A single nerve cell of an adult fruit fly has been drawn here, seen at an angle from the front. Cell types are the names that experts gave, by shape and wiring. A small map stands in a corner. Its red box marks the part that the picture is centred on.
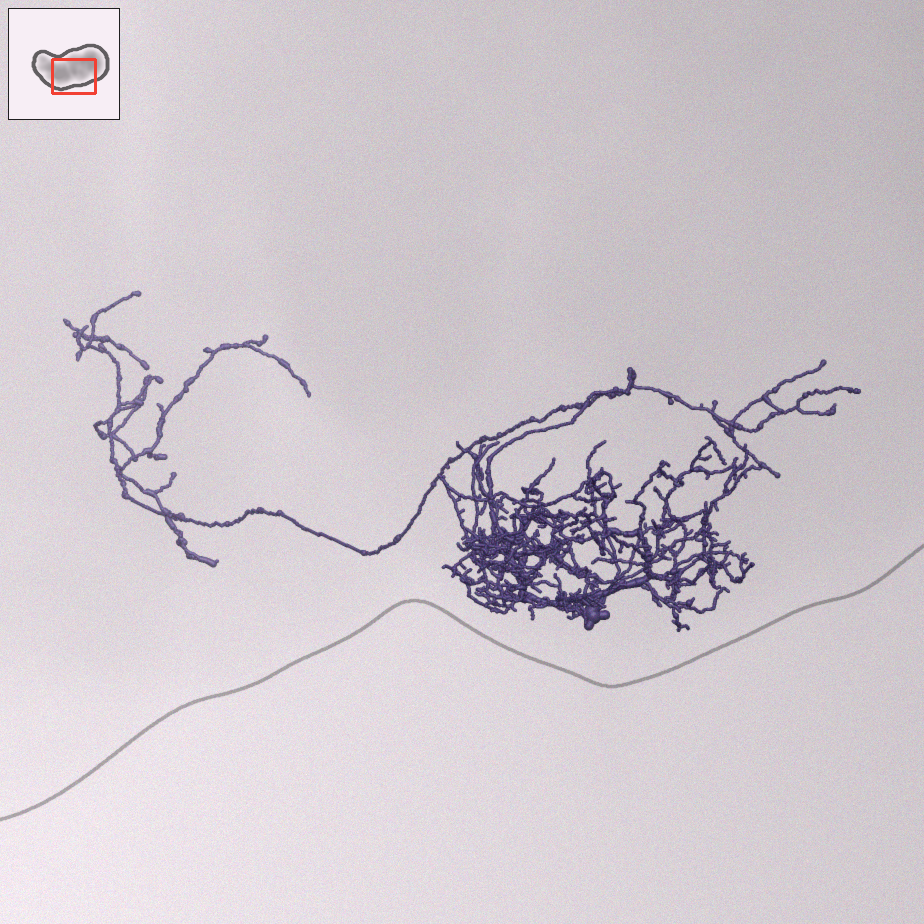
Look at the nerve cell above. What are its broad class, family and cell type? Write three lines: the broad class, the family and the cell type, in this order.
descending neuron
DNg
DNg47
